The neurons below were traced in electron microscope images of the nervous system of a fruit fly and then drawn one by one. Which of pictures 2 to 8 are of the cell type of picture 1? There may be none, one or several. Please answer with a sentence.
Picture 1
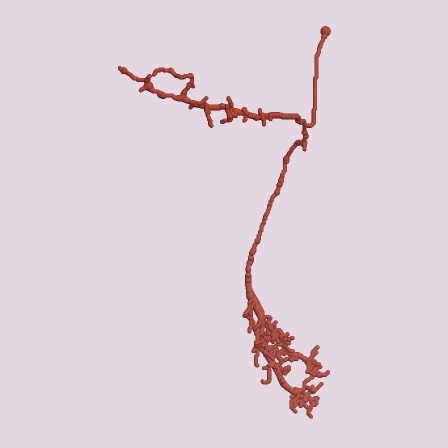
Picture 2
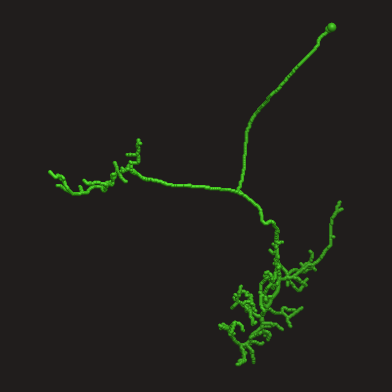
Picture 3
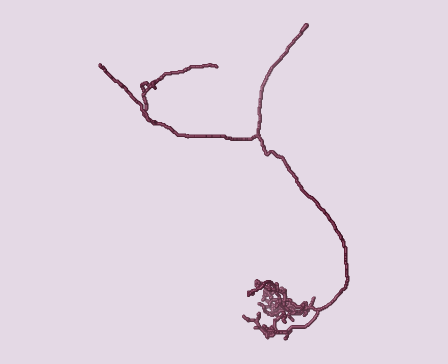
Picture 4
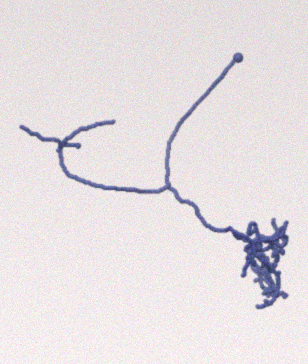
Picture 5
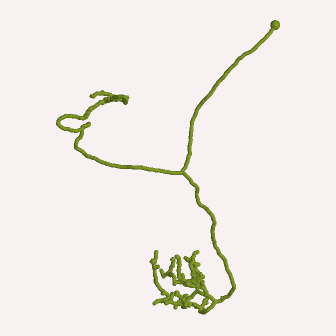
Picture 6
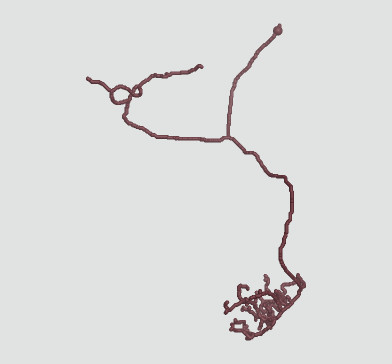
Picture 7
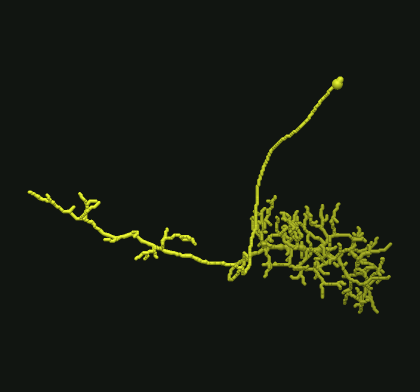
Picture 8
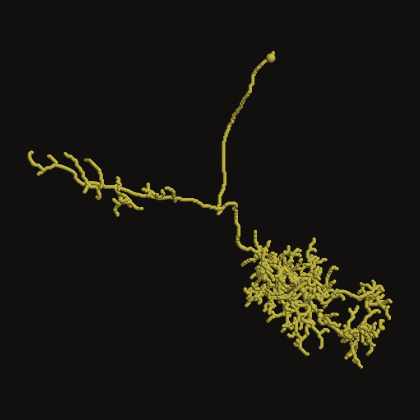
Picture 7 and picture 8 are of the same cell type.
